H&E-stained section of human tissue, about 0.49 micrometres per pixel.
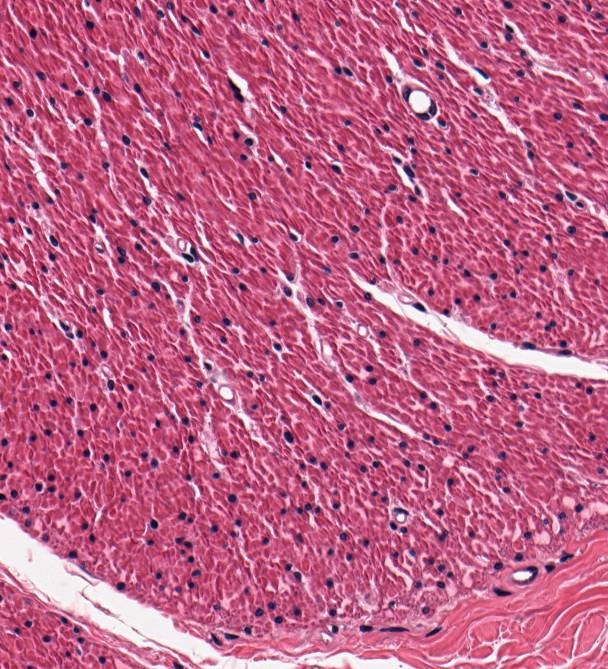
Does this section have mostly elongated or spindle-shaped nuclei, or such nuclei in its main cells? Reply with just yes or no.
No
